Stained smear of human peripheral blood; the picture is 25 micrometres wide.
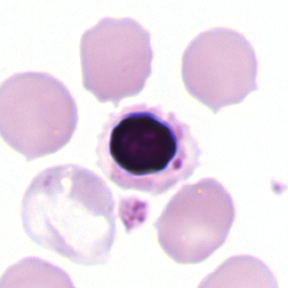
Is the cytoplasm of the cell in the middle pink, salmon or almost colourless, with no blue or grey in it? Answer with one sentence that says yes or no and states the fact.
Yes, the cytoplasm of this cell is pink, salmon or almost colourless, with no blue or grey.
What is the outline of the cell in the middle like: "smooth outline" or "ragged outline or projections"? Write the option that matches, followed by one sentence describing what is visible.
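Ragged outline or projections. The outer edge of the cell is irregular and finely scalloped.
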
